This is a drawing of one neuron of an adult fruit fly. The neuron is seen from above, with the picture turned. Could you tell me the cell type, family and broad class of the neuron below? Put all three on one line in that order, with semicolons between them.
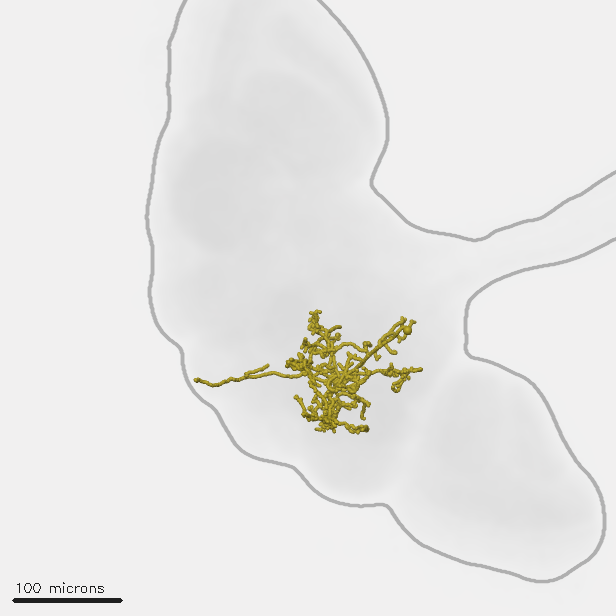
PVLP201m_d; hemilineage SMPpv2_ventral; central-brain intrinsic neuron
